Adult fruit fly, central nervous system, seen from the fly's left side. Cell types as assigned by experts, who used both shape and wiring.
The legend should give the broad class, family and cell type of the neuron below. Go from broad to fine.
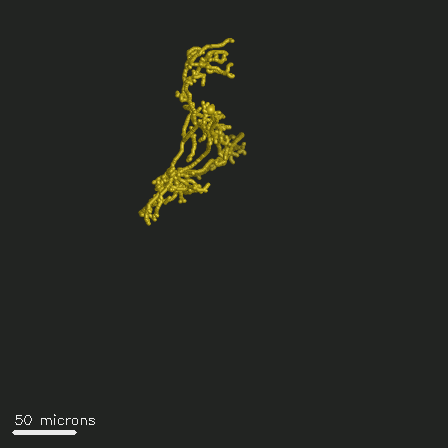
central-brain intrinsic neuron; hemilineage LHl2_ventral; AVLP065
